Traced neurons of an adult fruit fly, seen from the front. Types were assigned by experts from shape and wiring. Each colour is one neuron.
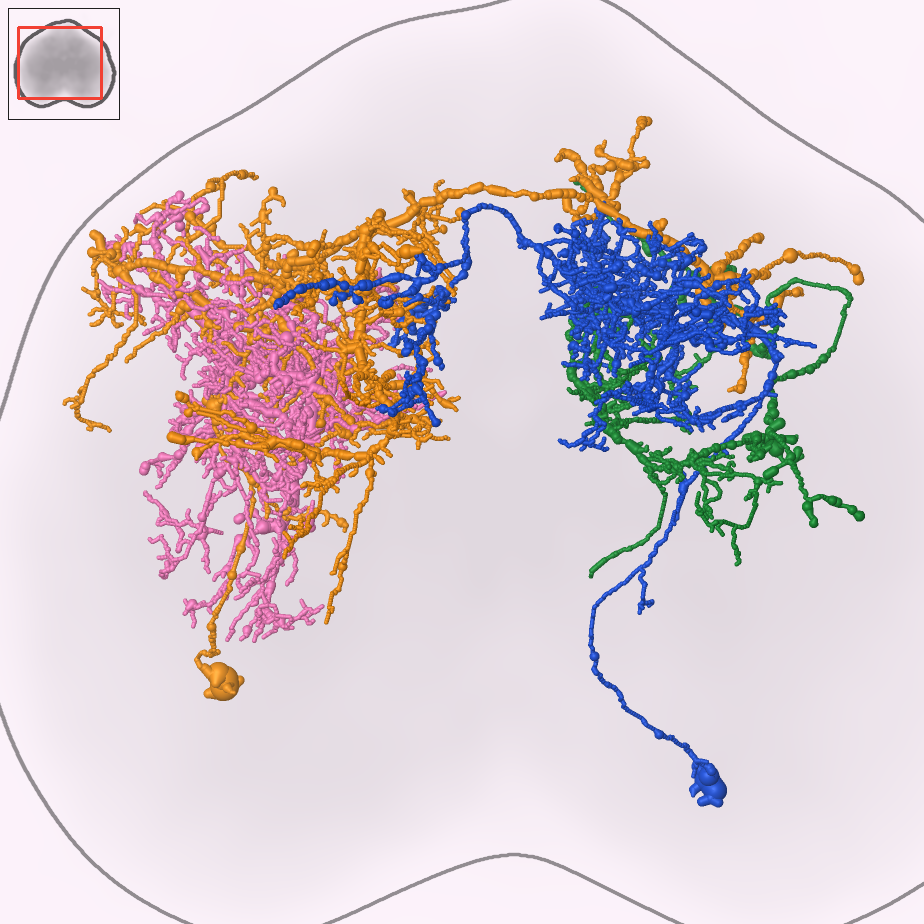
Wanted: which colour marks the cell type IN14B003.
orange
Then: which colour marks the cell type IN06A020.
blue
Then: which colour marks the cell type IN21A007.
pink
